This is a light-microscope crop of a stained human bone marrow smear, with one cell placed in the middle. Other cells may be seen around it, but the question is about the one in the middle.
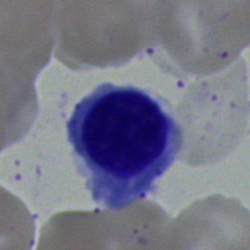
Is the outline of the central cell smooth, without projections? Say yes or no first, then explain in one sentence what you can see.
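No. The lower edge of the cell is ragged.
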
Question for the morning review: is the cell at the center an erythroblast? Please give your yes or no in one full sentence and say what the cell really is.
Yes, the cell positioned at the centre of the crop is an erythroblast.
